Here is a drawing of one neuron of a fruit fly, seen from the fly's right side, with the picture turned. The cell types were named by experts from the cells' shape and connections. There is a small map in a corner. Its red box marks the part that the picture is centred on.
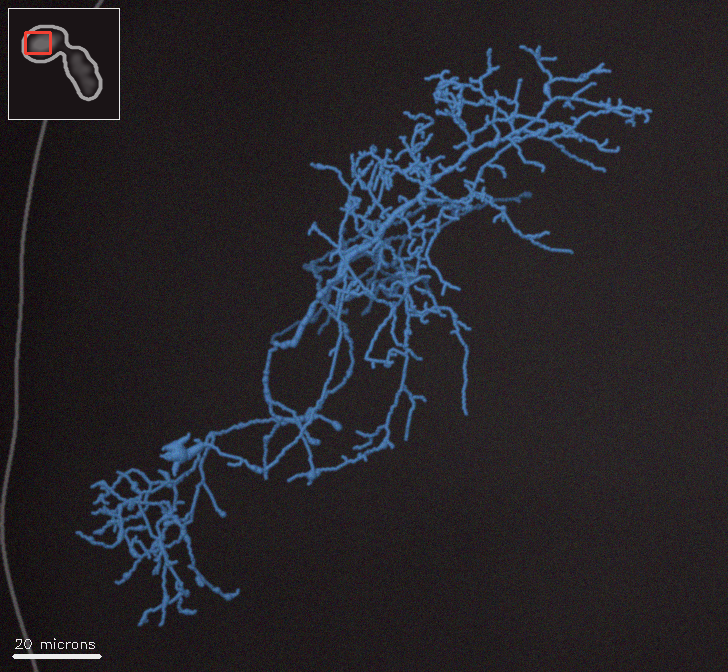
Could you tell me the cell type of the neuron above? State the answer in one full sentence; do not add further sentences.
As for cell type, this neuron is AVLP024_b.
